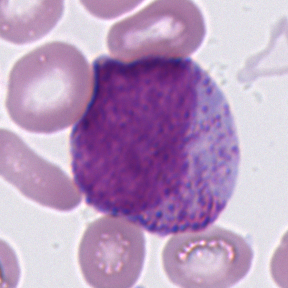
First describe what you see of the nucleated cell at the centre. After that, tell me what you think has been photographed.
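Taking each point in turn, the nucleus comes first: a single unsegmented mass lying in the left part of the cell and taking up more than half of it. Next, the cytoplasm has dark purple granules scattered through it. Last, dark granules also lie over the nucleus. This is a promyelocyte.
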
